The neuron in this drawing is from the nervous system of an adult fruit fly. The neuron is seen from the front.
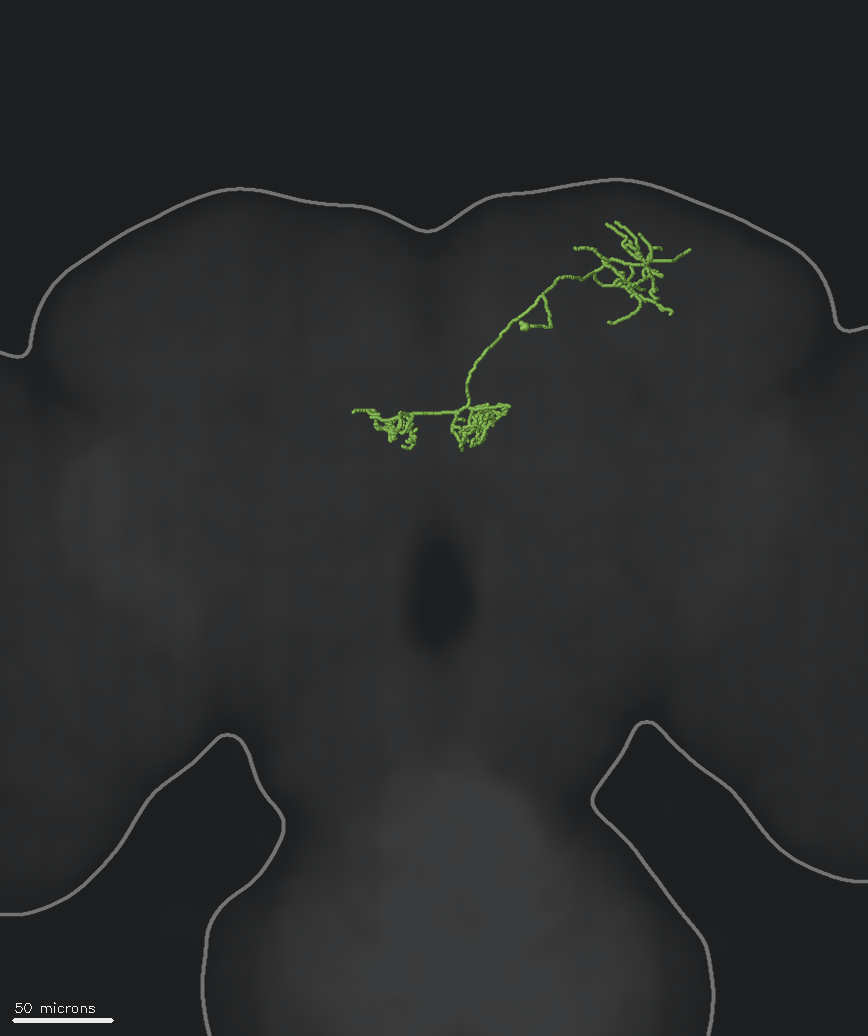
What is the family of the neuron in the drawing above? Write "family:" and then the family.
family: class DAN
